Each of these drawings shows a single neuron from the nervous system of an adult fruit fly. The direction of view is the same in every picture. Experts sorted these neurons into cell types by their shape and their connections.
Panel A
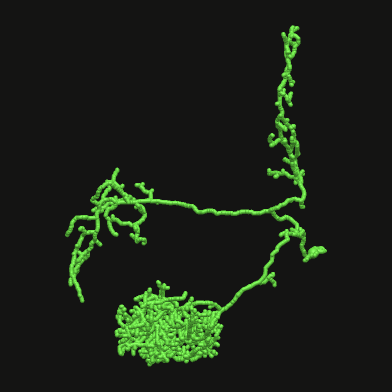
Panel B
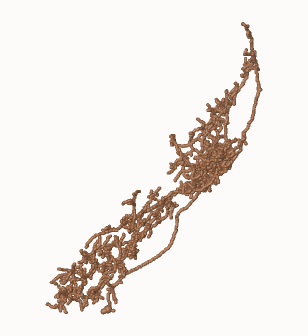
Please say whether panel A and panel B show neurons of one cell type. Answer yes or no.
no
